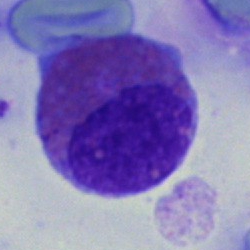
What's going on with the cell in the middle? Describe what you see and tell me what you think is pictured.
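Fine reddish-pink granules are scattered through plentiful cytoplasm, which fills the upper left part of the cell. The nucleus sits off-centre toward the lower right, and its chromatin is finely granular rather than coarsely clumped. The name for this cell is eosinophil.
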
